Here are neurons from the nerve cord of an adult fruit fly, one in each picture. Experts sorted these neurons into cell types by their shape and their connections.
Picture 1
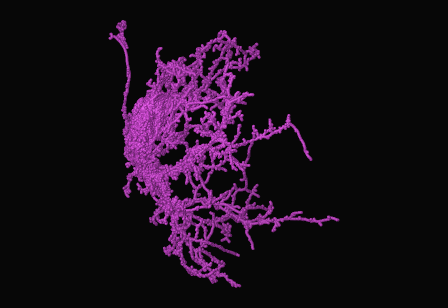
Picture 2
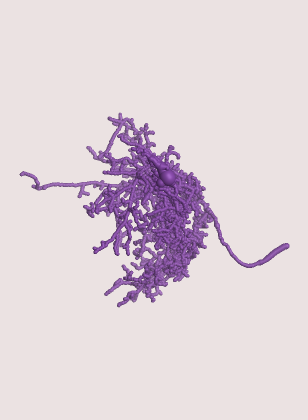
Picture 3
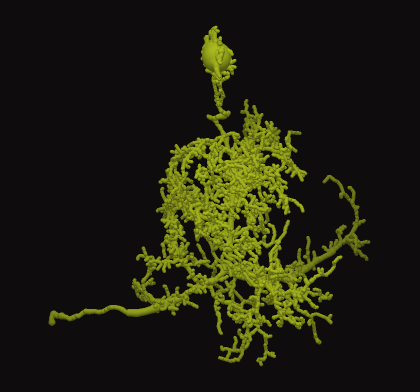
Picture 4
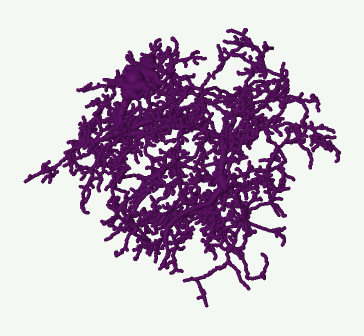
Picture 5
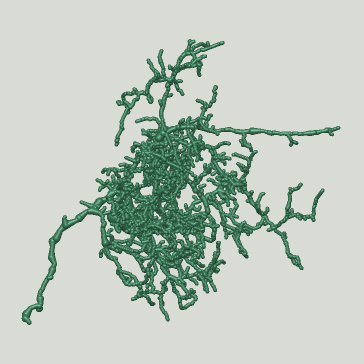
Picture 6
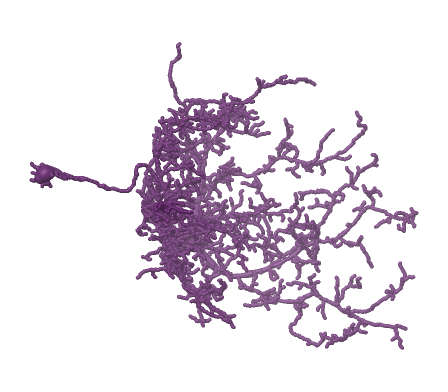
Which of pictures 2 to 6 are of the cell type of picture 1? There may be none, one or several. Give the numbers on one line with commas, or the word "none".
2, 3, 4, 6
